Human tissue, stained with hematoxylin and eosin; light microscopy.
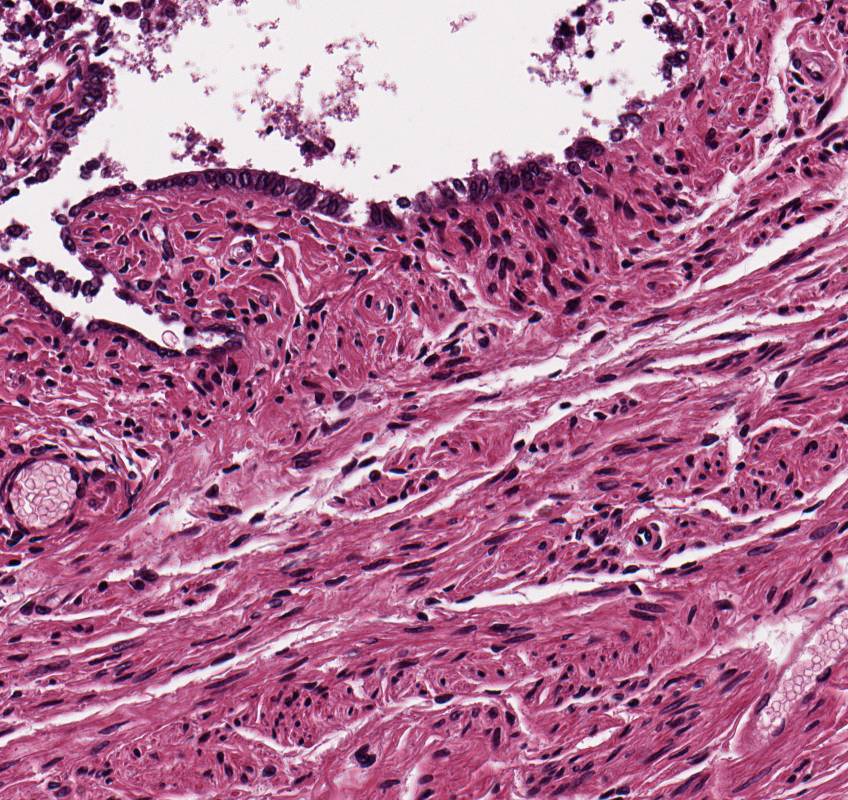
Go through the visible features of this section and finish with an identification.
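Open lumen up top, wall filling everything below. A single layer of columnar epithelial cells lines the lumen. Lower down, smooth muscle bundles run diagonally, lower left to upper right, with elongated, blunt-ended nuclei in pink cytoplasm. This one's fallopian tube.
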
